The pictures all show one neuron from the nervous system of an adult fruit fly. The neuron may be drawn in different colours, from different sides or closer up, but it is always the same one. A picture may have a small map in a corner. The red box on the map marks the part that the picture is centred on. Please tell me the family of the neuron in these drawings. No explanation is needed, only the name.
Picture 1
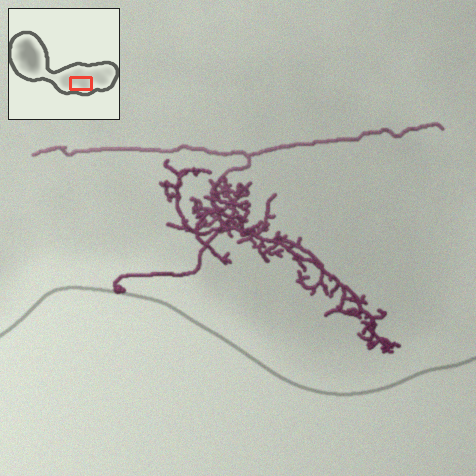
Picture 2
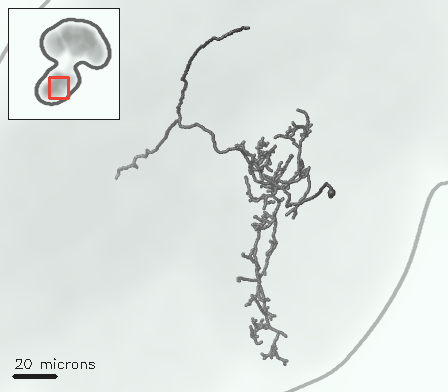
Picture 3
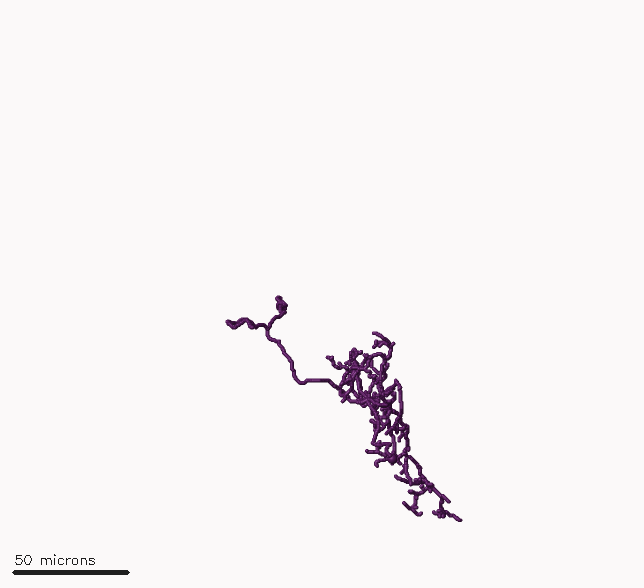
hemilineage 10B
